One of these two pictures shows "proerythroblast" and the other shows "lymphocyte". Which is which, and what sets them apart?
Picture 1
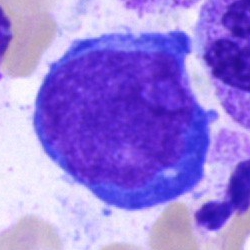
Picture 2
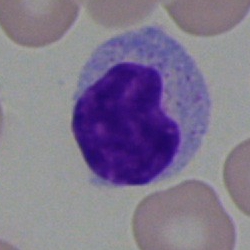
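The proerythroblast is in picture 1; the lymphocyte is in picture 2. Chromatin separates them first: in the proerythroblast it is finely granular and evenly spread, without coarse dark clumps, while in the lymphocyte it is dark purple and dense, with a few paler patches.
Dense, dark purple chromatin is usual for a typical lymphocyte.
The cytoplasm differs in colour too, deep blue in picture 1 against pale blue-grey in picture 2. In the proerythroblast it forms a narrow rim, broadest along the lower edge, with no granules and a small pale clear spot at the lower right. In the lymphocyte the rim is widest above and to the right of the nucleus, which lies off-centre toward the lower left. Both cells have a notch on the upper right, but in different places: the proerythroblast's outline has a shallow flattened notch there, whereas the lymphocyte's notch is cut into its nucleus.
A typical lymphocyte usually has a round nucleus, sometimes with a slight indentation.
Otherwise, the proerythroblast's outline is roughly round, and red cells lie around the lymphocyte without touching it.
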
